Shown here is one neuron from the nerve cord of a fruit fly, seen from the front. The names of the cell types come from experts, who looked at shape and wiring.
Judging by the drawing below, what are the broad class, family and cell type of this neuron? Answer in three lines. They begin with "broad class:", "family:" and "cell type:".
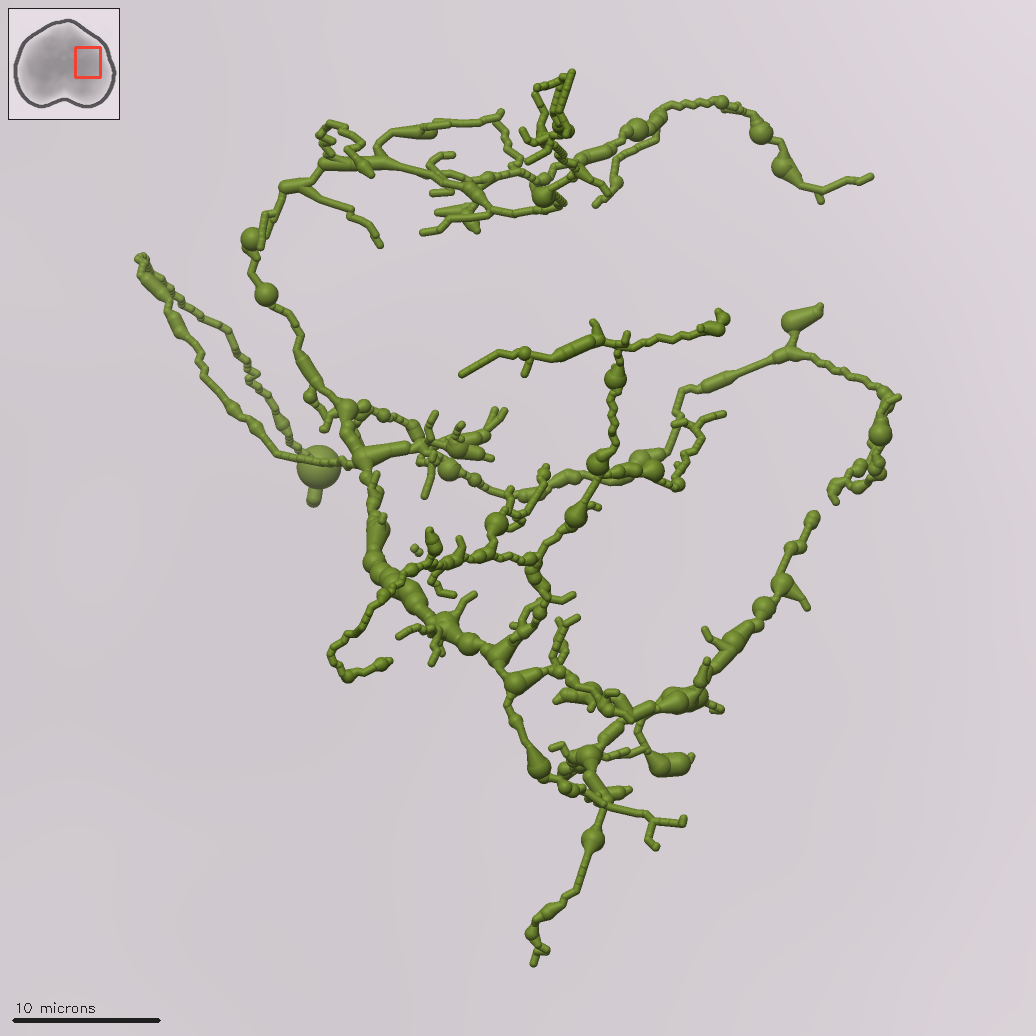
broad class: nerve-cord intrinsic neuron
family: hemilineage 20A.22A
cell type: IN20A.22A047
